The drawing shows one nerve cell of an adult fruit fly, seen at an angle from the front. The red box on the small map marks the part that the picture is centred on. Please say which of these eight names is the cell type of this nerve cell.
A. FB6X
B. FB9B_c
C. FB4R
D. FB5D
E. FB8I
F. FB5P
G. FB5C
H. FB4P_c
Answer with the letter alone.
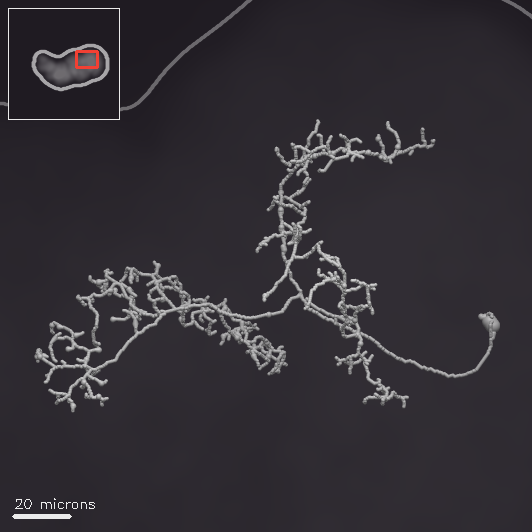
G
